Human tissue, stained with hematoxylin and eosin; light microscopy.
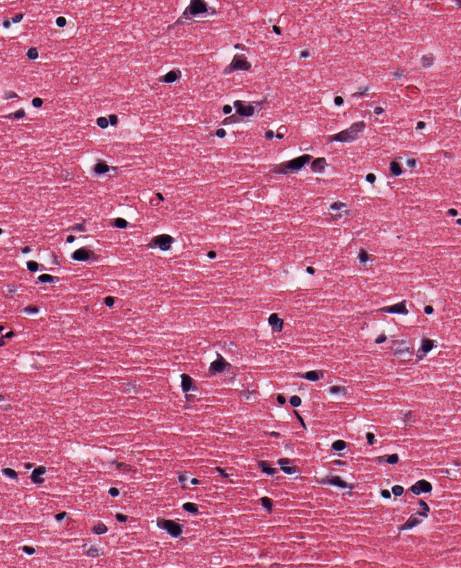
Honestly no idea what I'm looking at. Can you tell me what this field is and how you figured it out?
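Cerebral cortex fills the field. Small round dark glial nuclei are scattered throughout, some in pairs or small groups beside neurons.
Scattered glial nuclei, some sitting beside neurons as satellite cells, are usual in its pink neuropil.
The cells are spread loosely and fairly evenly rather than packed into dense rows or sheets. Faint streaks run mainly horizontally in the pink background, and there are no fat cells or large open lumina.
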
